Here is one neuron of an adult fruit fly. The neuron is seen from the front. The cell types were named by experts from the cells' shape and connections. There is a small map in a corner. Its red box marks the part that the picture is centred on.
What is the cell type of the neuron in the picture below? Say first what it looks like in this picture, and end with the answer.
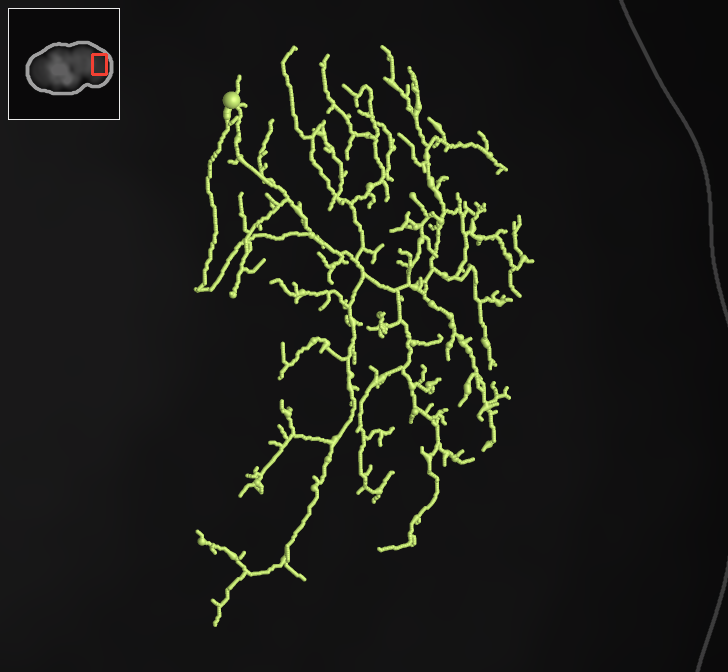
The picture shows more than a hundred branch ends. In this view it is taller than it is wide. This is an optic-lobe intrinsic neuron. The cell type is Cm21.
